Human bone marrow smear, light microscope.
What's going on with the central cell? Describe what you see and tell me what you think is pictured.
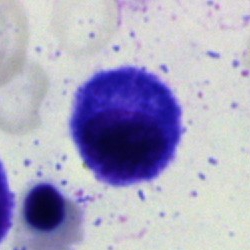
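Outline first: the cell is roughly round. Staining next: the whole cell takes a deep purple-blue stain, and its lower half is darker than its upper half. The paler upper part carries a faint pinkish-violet tinge. This is a plasma cell.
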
